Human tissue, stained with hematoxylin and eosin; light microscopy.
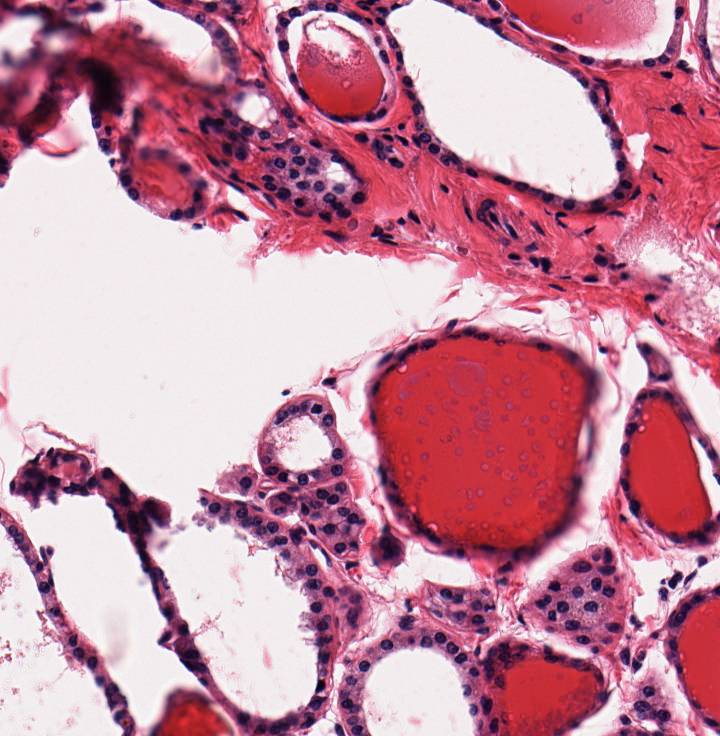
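Thyroid: rounded follicles of widely varying size. The large follicle right of centre holds homogeneous bright red colloid dotted with small pale round vacuoles. A single layer of flattened to cuboidal cells with dark round nuclei lines them. At lower right, small solid nests of cells with pale pink granular cytoplasm and no lumen sit between follicles.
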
